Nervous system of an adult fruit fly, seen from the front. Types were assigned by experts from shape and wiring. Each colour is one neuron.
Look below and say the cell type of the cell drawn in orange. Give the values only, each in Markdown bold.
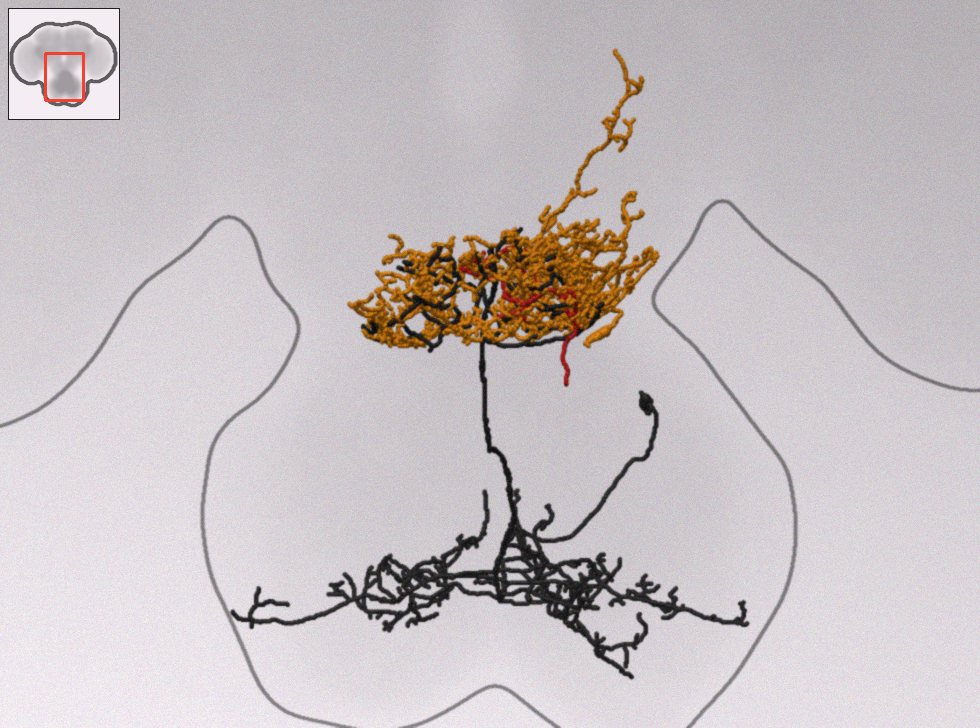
**GNG511**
